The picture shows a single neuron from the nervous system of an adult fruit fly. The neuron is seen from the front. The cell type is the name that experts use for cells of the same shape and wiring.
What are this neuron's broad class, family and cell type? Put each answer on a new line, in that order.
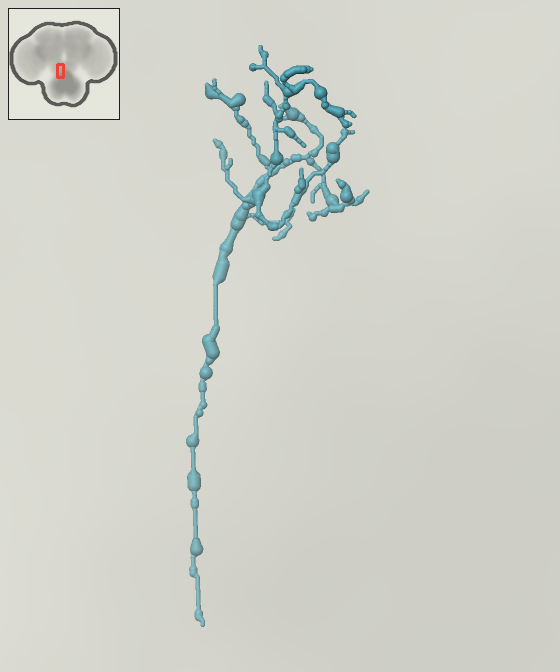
sensory neuron entering the brain
class gustatory
LB3a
